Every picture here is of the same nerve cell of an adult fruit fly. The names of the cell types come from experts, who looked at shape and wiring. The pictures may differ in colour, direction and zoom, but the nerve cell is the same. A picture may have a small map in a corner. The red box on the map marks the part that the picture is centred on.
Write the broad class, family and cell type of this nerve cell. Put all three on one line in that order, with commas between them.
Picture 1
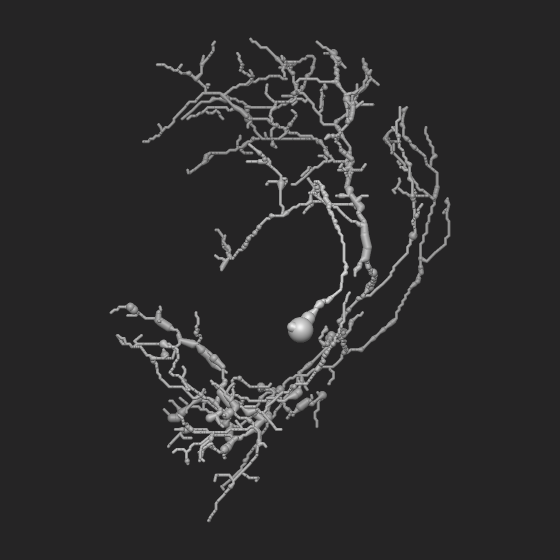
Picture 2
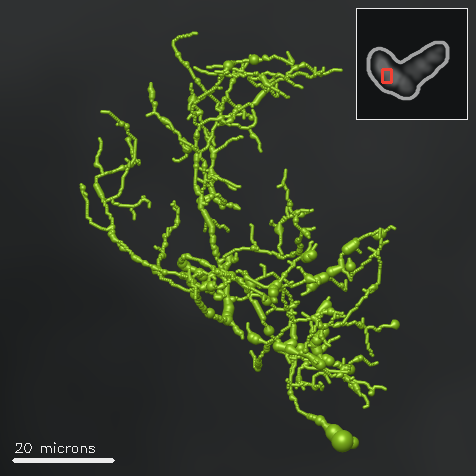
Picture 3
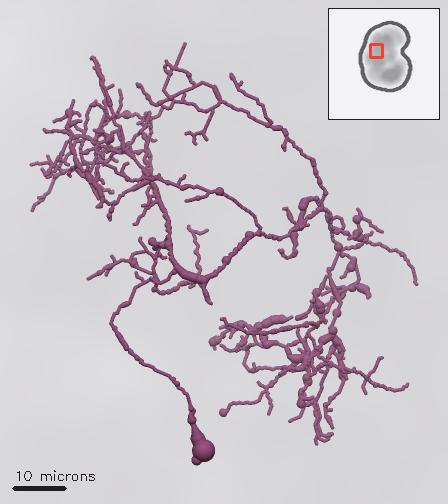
central-brain intrinsic neuron, hemilineage AOTUv1_medial, CRE043_d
